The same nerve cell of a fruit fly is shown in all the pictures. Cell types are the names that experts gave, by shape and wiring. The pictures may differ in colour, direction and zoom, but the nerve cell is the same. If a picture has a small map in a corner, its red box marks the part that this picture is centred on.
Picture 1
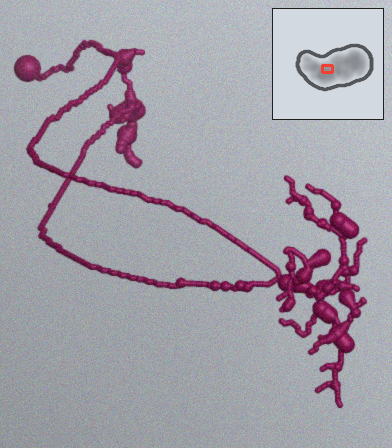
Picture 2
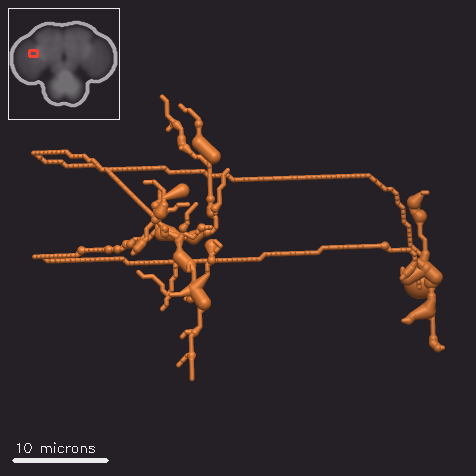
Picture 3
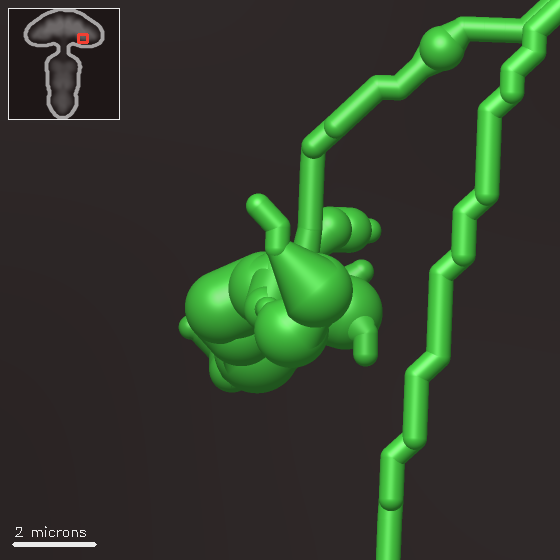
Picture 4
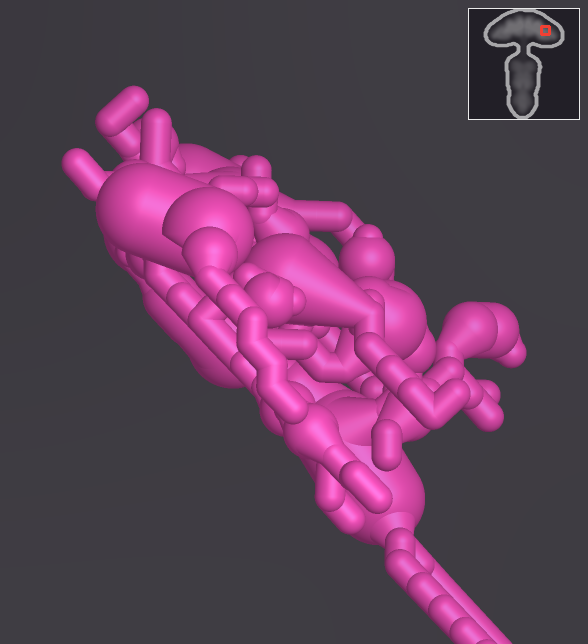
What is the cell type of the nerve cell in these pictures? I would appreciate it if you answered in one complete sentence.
This nerve cell is included in the cell type T4a.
